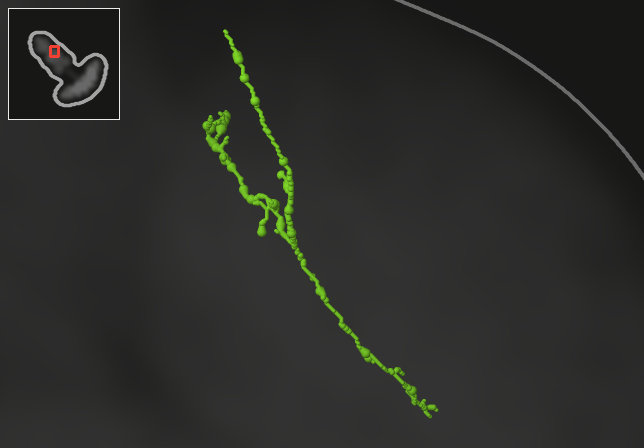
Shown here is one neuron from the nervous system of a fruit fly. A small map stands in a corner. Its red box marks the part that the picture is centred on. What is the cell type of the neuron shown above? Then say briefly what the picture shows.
The cell type is SNpp39. Its broad class is sensory neuron entering the nerve cord. It is in the nerve cord and does not reach the brain. The drawing shows no cell body.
